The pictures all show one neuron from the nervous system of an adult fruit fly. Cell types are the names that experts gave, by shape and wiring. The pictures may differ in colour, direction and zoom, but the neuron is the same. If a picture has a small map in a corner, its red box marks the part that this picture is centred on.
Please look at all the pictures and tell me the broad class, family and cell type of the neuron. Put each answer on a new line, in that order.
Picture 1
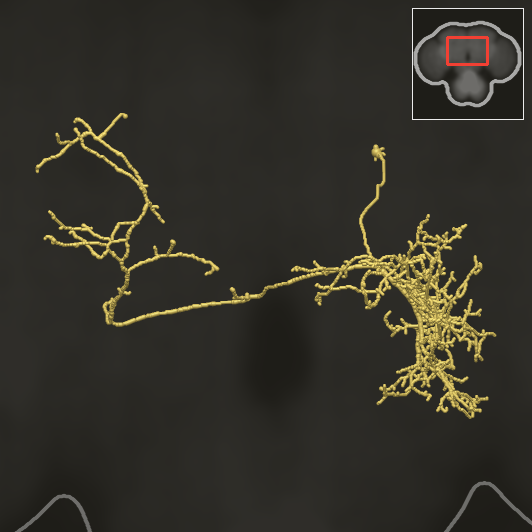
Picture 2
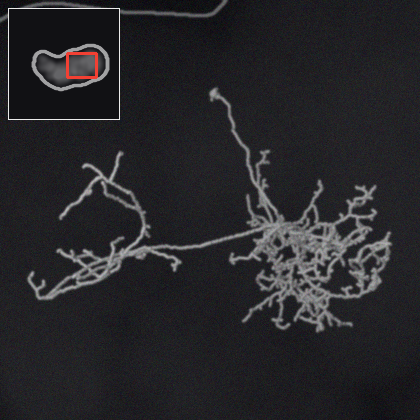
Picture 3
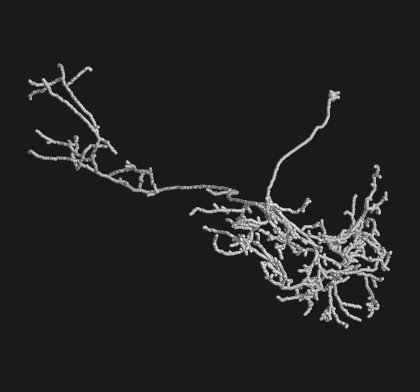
central-brain intrinsic neuron
hemilineage DM6_central1
LAL304m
